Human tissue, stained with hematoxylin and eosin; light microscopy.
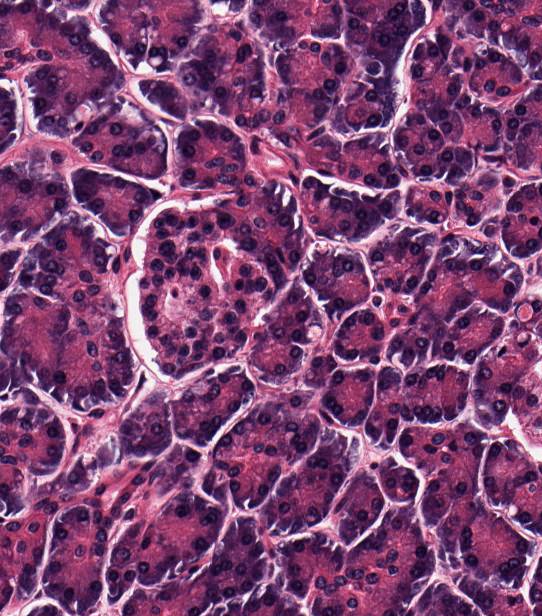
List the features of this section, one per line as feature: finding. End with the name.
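Acinar cytoplasm: abundant, deeply stained purple-red
Acinar nuclei: round, dark, toward outer edge of each acinus
Acinar lumina: small, central, mostly inconspicuous
Between acini: scant, thin pink connective tissue
Name: pancreas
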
